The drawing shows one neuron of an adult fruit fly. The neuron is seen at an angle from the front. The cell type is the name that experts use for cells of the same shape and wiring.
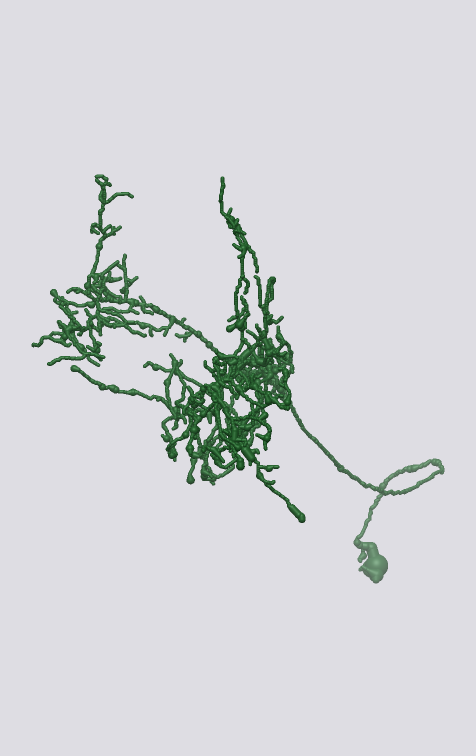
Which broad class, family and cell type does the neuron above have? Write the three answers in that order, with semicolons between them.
central-brain intrinsic neuron; hemilineage LB5; PRW061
